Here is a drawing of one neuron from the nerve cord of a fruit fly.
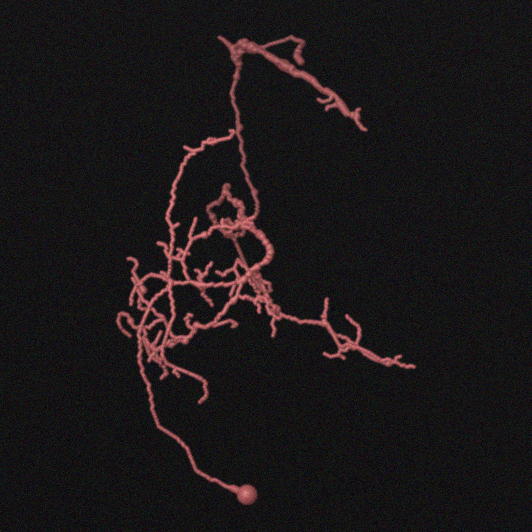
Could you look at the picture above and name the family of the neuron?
hemilineage 19A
